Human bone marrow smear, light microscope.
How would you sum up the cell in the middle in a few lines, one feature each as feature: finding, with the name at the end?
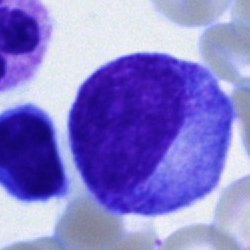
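Shape: roughly round, edge smooth
Nucleus: off-centre, pushed up toward the upper left
Chromatin: fine, evenly spread, no coarse clumps
Cytoplasm: no vacuoles to speak of
Name: promyelocyte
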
